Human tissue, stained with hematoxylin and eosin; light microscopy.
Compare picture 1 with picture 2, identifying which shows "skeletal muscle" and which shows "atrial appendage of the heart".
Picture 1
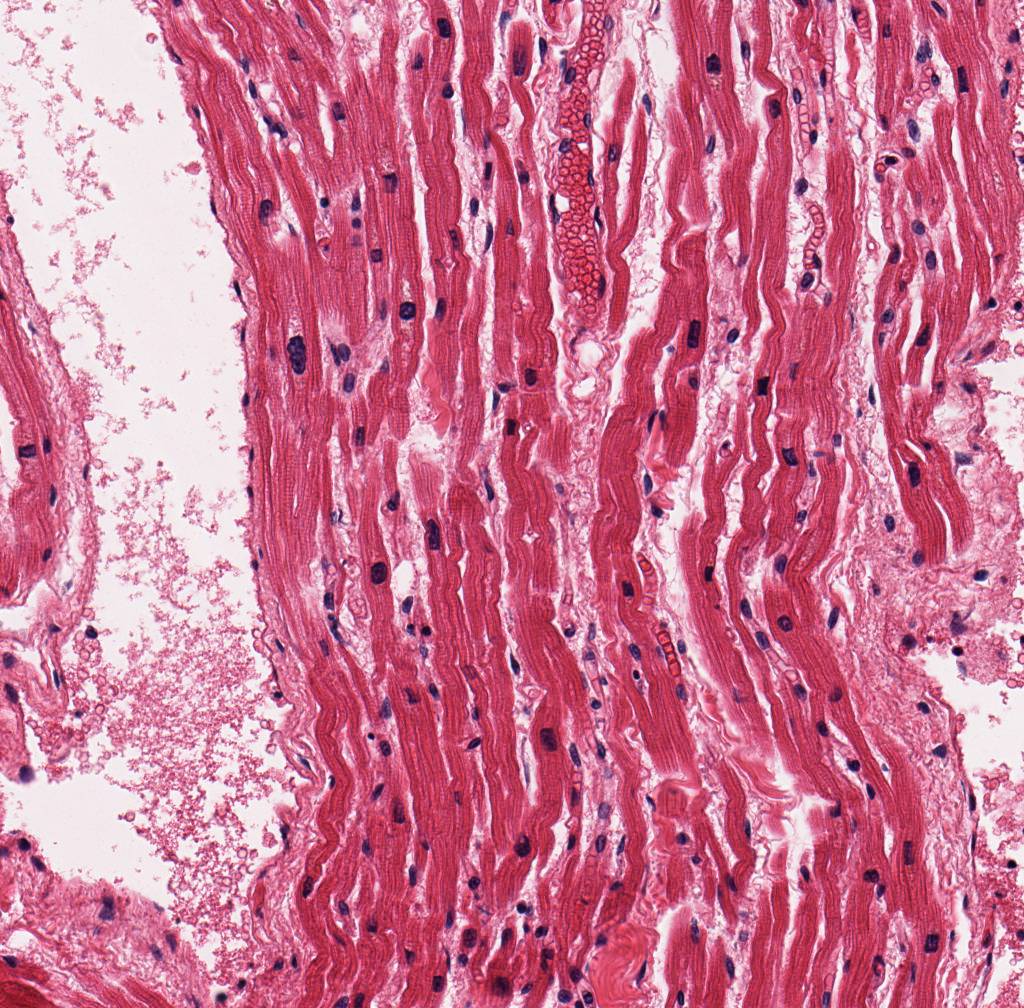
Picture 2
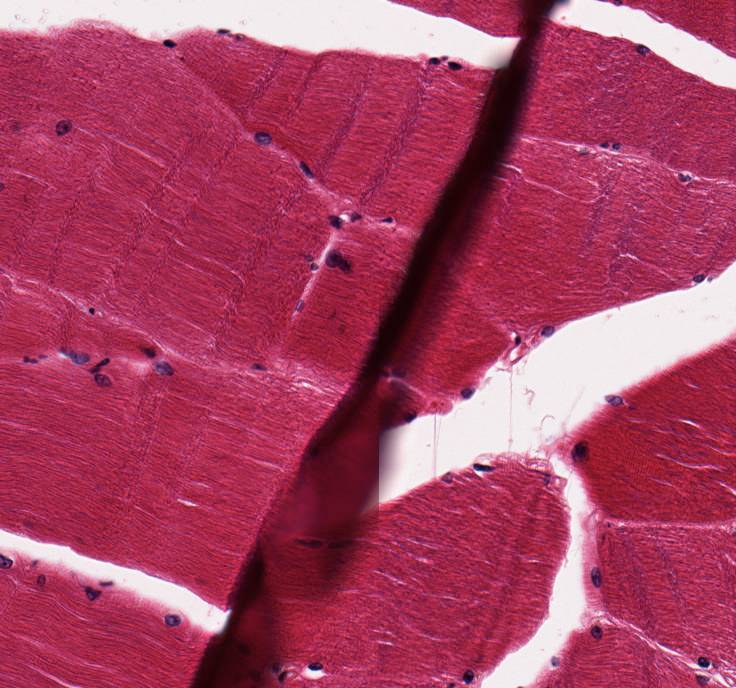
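Quick one: the atrial appendage of the heart is in picture 1, skeletal muscle in picture 2. In picture 1 the long, wavy fibres run roughly top to bottom, some branching to join neighbours, with oval nuclei in the middle of each fibre. In picture 2 the nuclei are flattened, dark and elongated and lie at the fibre edges, and the cytoplasm is evenly, deeply eosinophilic.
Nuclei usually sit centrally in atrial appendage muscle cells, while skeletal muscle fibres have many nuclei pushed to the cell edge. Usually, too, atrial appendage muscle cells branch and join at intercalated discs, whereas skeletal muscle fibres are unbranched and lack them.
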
